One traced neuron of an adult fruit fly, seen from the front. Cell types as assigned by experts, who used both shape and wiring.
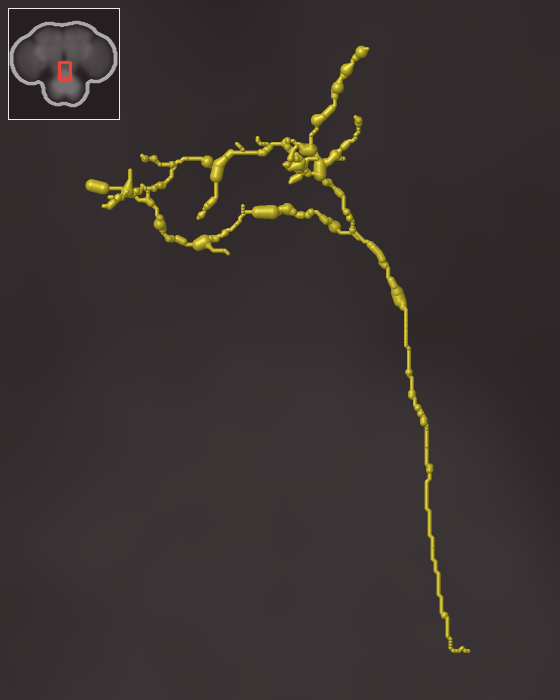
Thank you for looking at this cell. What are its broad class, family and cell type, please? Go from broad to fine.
sensory neuron entering the brain; class gustatory; LB1c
